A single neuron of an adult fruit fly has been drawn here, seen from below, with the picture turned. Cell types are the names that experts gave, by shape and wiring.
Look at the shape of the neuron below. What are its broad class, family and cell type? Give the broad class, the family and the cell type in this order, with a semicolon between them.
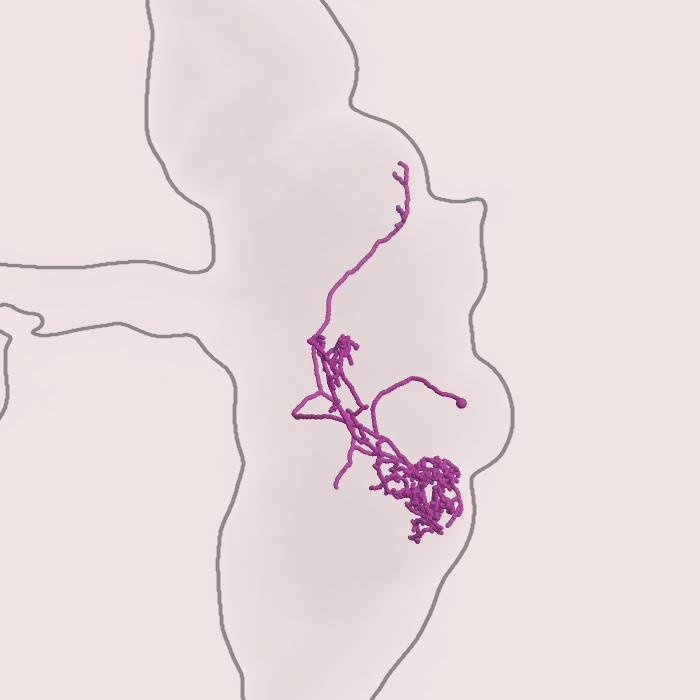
central-brain intrinsic neuron; hemilineage LALv1_ventral; CB2132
